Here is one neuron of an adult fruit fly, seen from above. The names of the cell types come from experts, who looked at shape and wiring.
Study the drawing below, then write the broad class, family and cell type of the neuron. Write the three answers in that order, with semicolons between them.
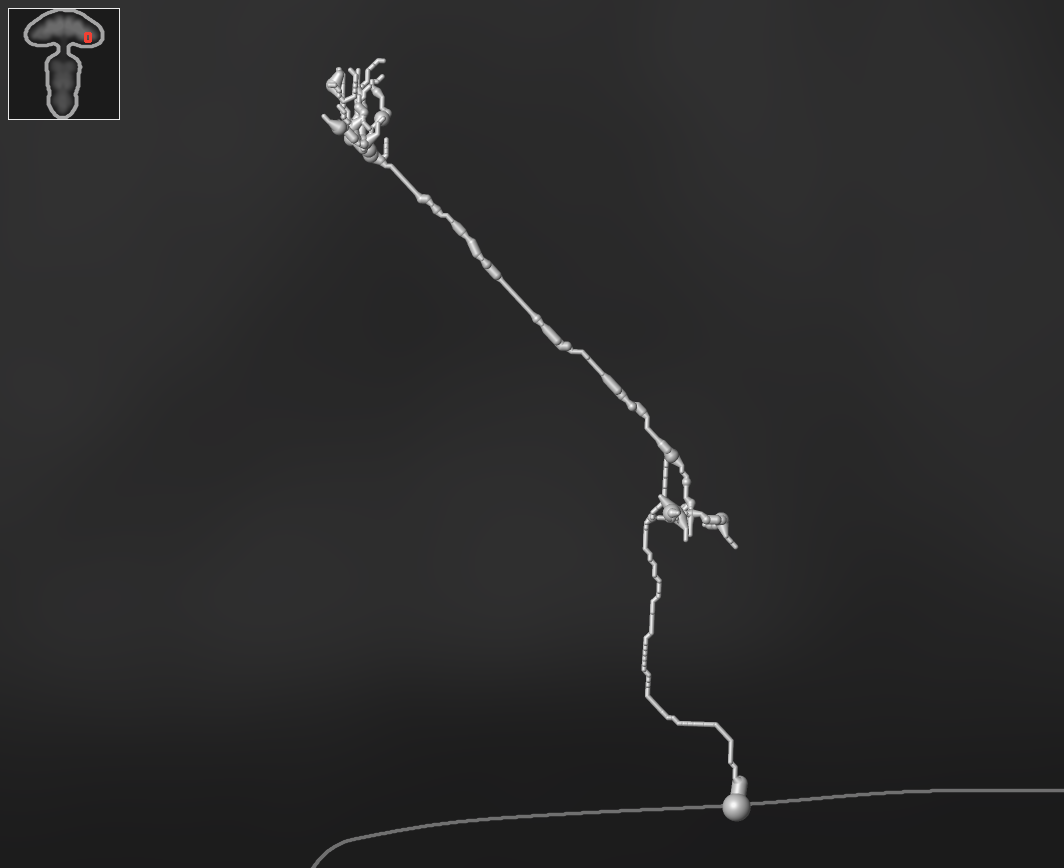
optic-lobe intrinsic neuron; T; T5a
